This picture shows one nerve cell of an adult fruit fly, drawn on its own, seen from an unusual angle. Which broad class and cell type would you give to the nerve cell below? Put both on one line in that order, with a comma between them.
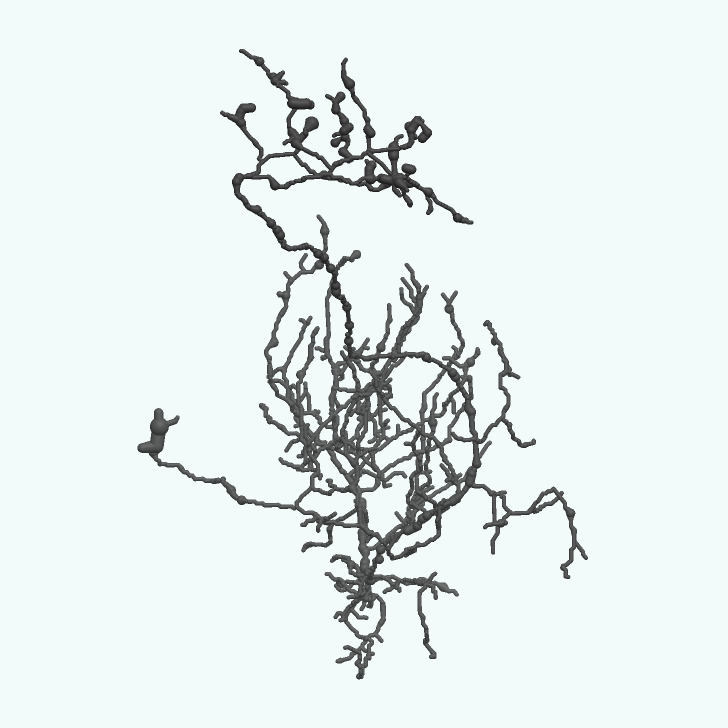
central-brain intrinsic neuron, SMP043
